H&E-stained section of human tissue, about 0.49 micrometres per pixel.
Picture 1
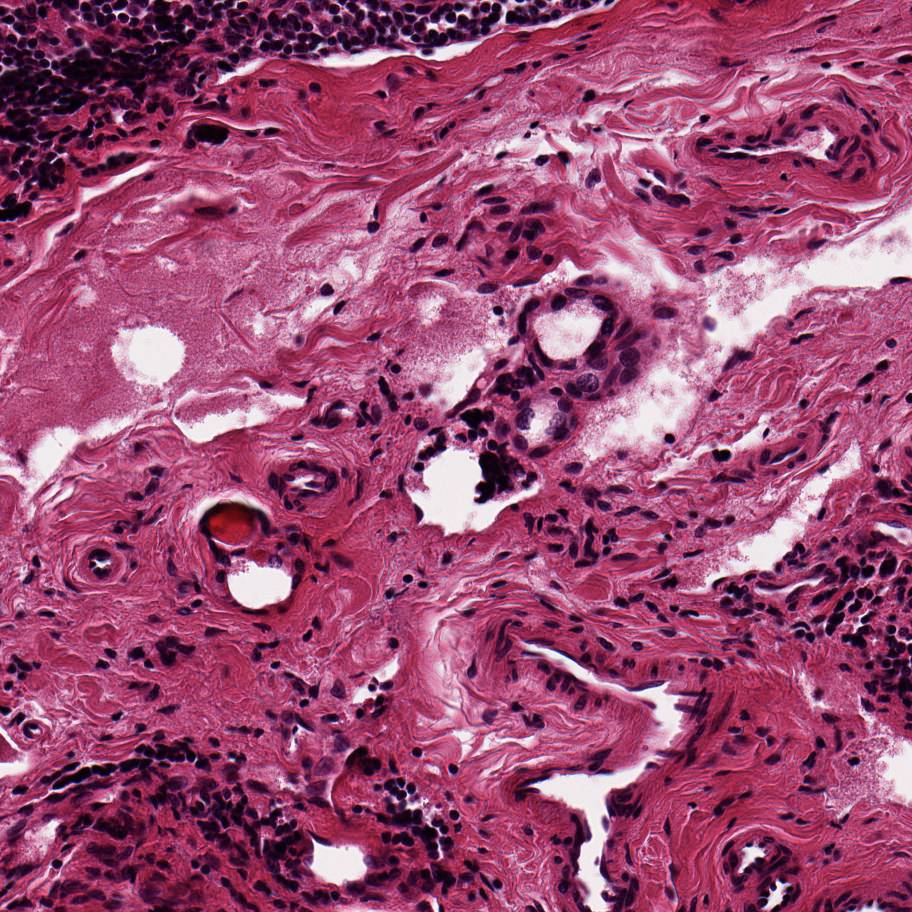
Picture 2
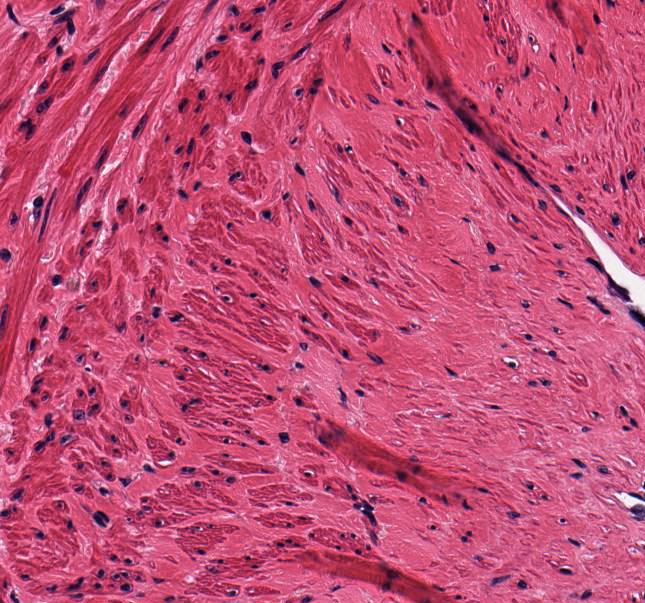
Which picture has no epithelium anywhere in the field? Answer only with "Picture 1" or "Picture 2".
Picture 2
